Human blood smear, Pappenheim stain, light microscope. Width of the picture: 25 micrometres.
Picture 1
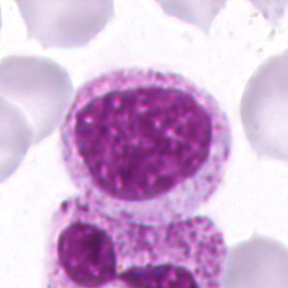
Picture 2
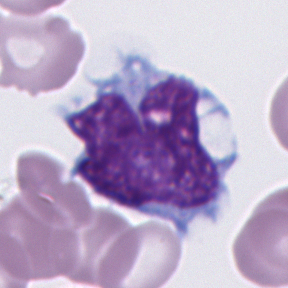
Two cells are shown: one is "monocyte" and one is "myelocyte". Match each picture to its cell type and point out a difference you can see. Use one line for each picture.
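In picture 1 we see a myelocyte: Fine pink-purple granules are scattered throughout the cytoplasm.
In picture 2 we see a monocyte: No distinct granules are seen in the cytoplasm.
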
